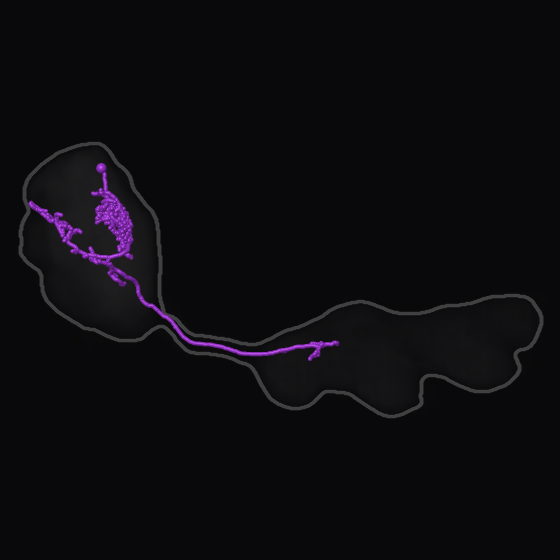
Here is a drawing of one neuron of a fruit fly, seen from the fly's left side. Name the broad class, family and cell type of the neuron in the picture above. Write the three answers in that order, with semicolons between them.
descending neuron; DNpe; DNpe027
